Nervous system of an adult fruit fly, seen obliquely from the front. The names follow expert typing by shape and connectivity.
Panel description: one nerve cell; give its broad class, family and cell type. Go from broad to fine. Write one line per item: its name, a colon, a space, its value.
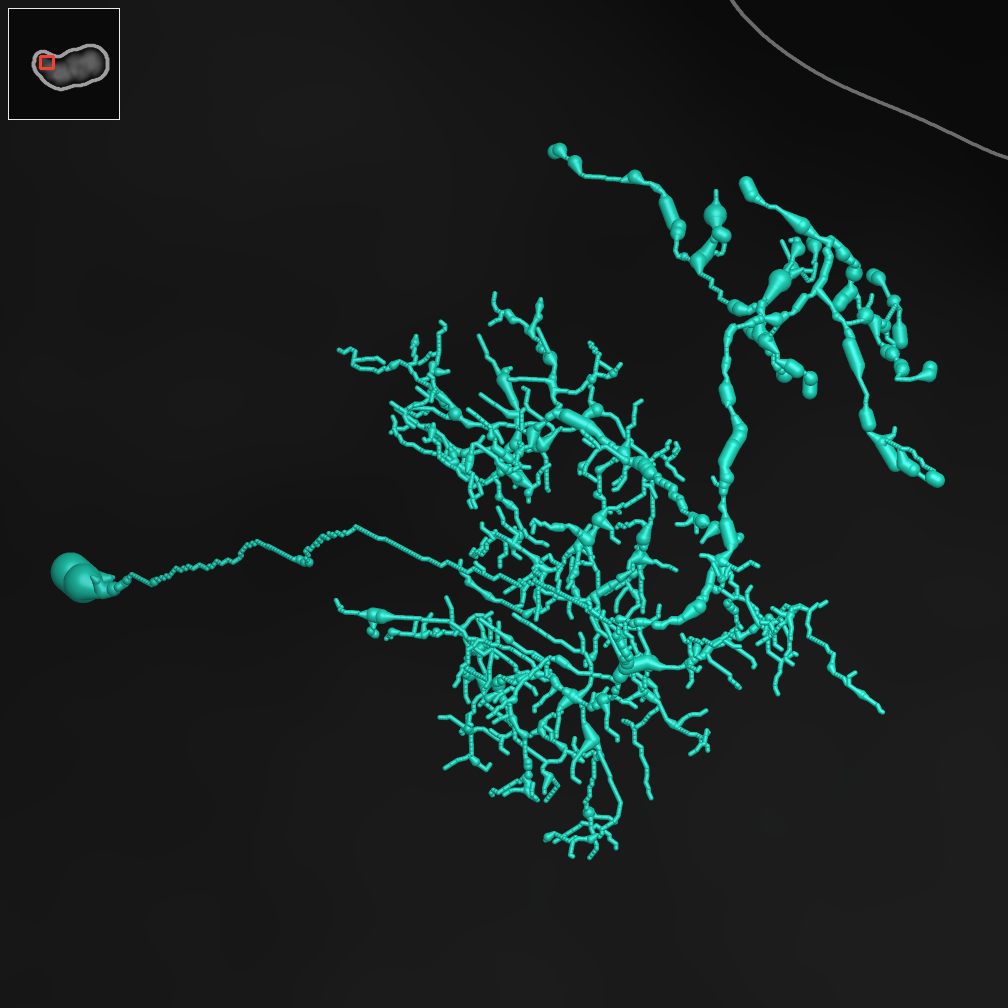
broad class: nerve-cord intrinsic neuron
family: hemilineage 06A
cell type: IN06A106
